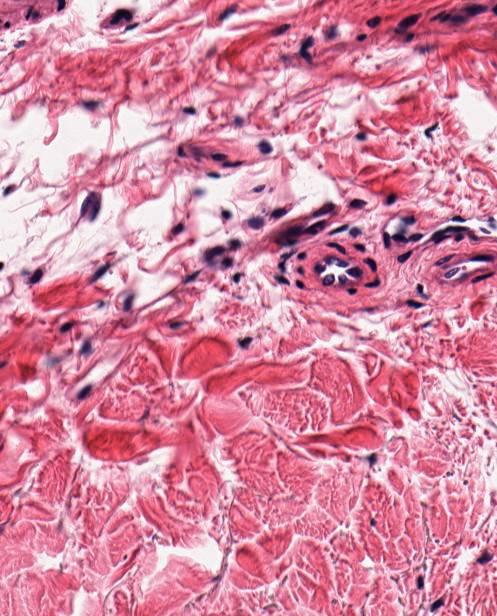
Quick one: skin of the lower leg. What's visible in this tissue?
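Upper half: loose fibrous tissue. Collagen fibres pink, wavy, separated by irregular white spaces. Dark, elongated spindle-shaped nuclei scattered among them. Lower half: closely packed pink polygonal profiles cut across, containing very few nuclei.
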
